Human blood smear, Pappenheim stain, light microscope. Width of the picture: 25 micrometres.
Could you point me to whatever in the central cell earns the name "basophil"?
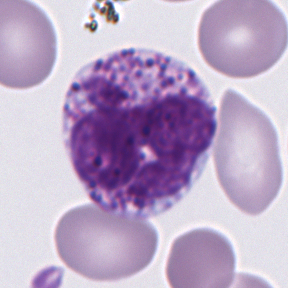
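Let's begin with size: this basophil is about 14 micrometres across.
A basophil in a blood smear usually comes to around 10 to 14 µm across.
So the size goes with the name, sitting at the top of that range. Now look at the granules: they are coarse and dark purple, most crowded in the upper part of the cell, and some lie right over the nucleus.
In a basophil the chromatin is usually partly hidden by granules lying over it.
Those granules over the nucleus fit that well.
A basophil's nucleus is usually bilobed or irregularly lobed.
Here the nucleus is divided into several broad lobes that fill most of the cell.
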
